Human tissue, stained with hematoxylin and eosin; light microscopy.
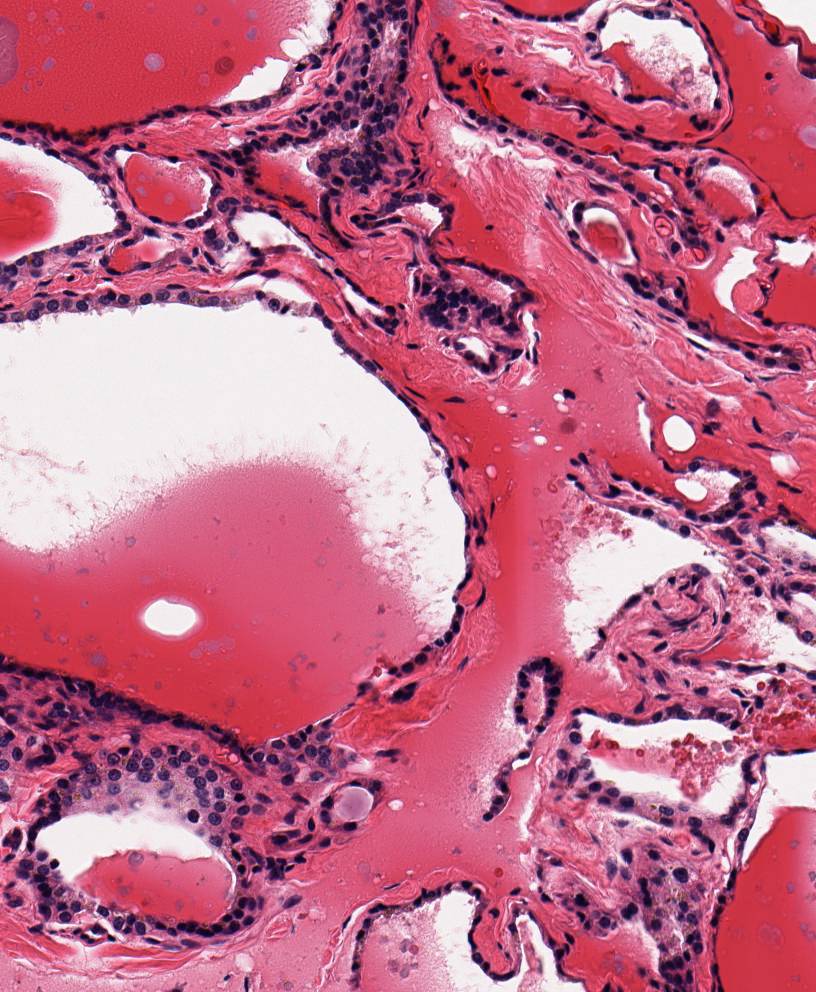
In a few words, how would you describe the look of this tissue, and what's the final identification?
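Large, irregular, dilated spaces separated by thin tissue bands fill most of the field. A single layer of flattened to low cuboidal cells with small dark nuclei lines them. Pink material in the large left-centre space has pulled away from its lining, leaving a wide white gap above. This is thyroid.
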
